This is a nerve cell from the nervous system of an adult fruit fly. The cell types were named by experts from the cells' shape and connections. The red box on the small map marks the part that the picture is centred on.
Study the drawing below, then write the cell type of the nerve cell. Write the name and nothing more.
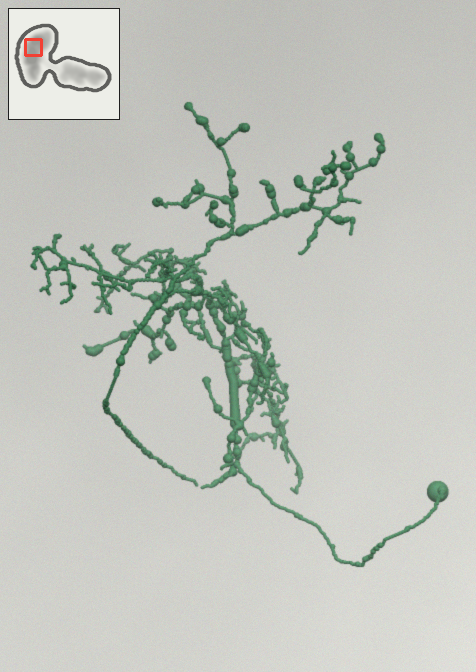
SMP514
